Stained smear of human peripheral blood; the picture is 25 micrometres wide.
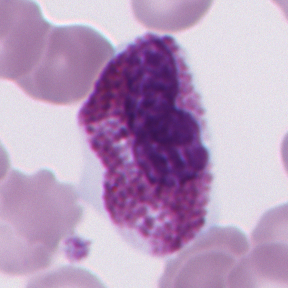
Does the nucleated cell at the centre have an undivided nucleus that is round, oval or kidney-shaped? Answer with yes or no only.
No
